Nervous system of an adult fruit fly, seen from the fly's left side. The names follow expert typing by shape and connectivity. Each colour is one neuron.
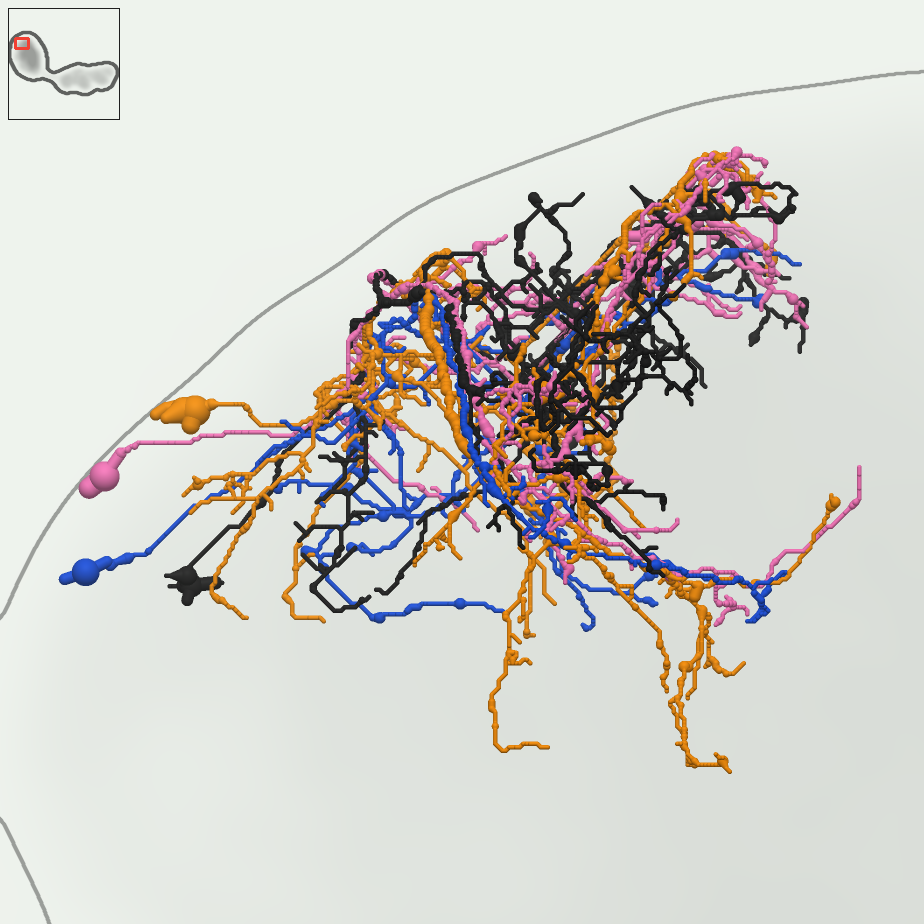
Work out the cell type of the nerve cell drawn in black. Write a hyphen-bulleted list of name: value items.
- cell type: SMP102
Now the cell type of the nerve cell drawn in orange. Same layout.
- cell type: SMP703m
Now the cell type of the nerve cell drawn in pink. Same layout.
- cell type: SMP105_a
